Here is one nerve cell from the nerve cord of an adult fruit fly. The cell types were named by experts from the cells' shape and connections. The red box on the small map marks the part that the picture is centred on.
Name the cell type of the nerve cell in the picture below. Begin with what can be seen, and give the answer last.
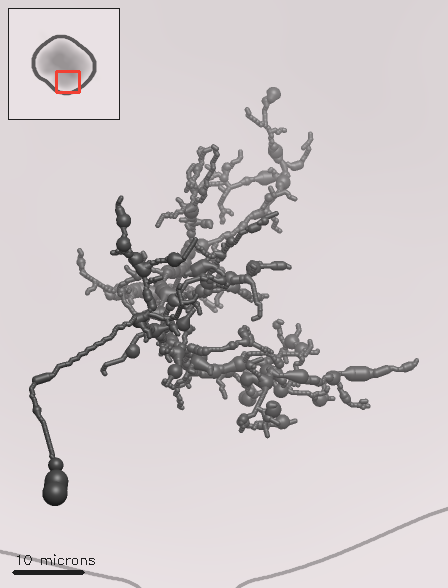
By the scale bar it is about 60 microns tall in this view. Dozens of branch ends can be seen. It is a nerve-cord intrinsic neuron. Its cell type is IN20A.22A058.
